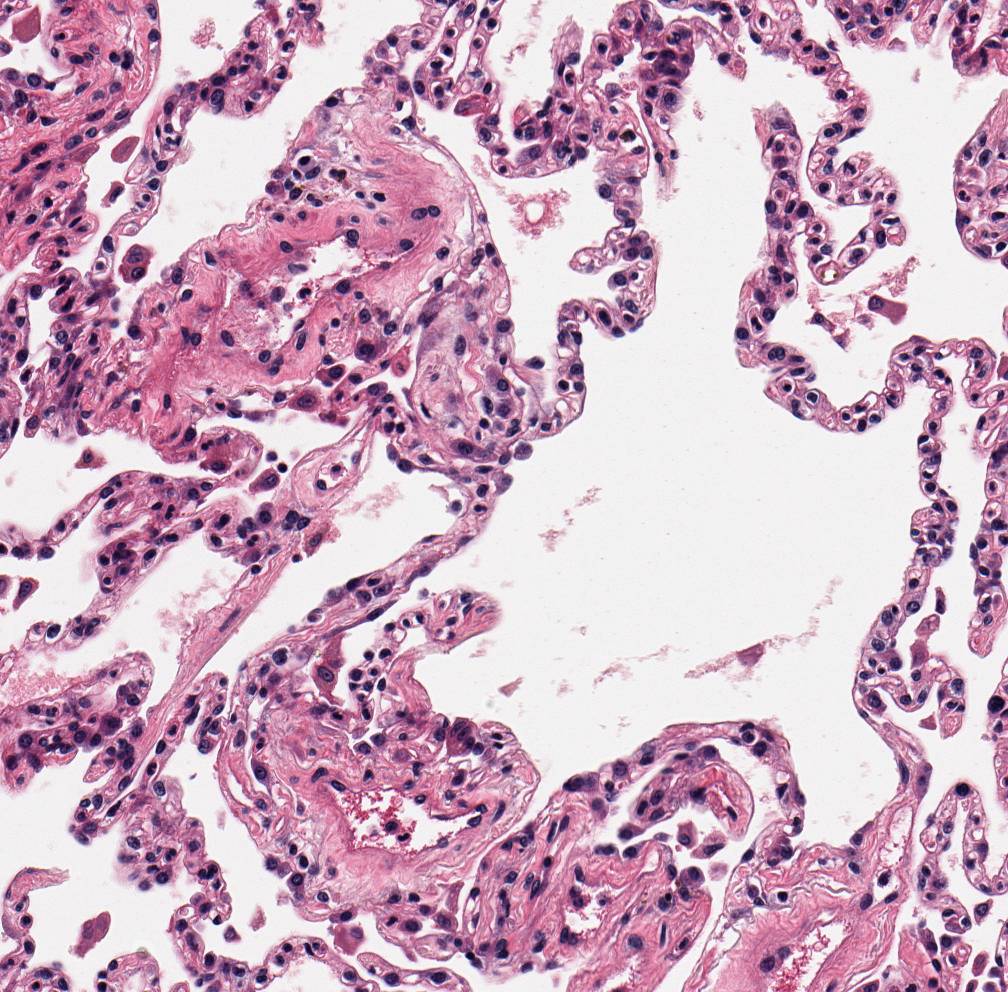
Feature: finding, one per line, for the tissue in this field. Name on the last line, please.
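Meshwork: thin branching walls around open spaces; largest space centre and right
Lining: closely set plump cuboidal cells, round dark nuclei, especially right
Collagen: wavy pink, widening walls on left and bottom
Nuclei: elongated, spindle-shaped, scattered within widened pink walls
Tissue: lung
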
